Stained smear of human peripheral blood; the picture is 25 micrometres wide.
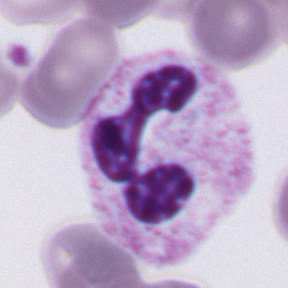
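Segmented neutrophil in a stained smear of human peripheral blood. The outline is round to slightly oval and smooth. Its lobes lie along a curve that opens to the right. Fine pink-violet granules fill the cytoplasm, and no vacuoles are present.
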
